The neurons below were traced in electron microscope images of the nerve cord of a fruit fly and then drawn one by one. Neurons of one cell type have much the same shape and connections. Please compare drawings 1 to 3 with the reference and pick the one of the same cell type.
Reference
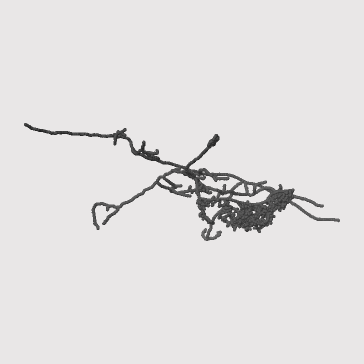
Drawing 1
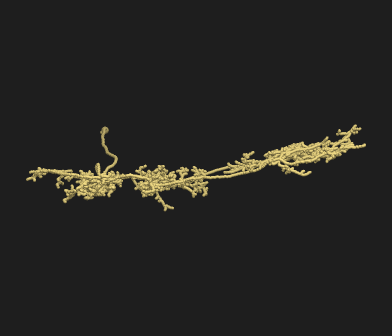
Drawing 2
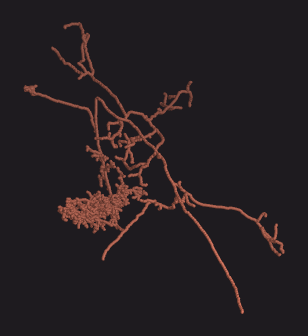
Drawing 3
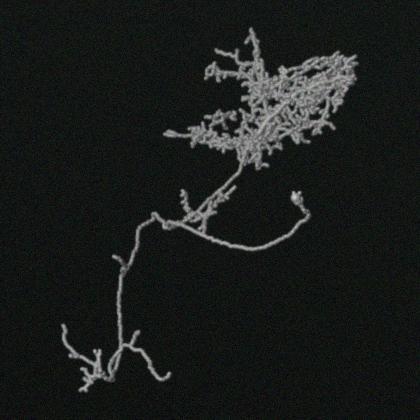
2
